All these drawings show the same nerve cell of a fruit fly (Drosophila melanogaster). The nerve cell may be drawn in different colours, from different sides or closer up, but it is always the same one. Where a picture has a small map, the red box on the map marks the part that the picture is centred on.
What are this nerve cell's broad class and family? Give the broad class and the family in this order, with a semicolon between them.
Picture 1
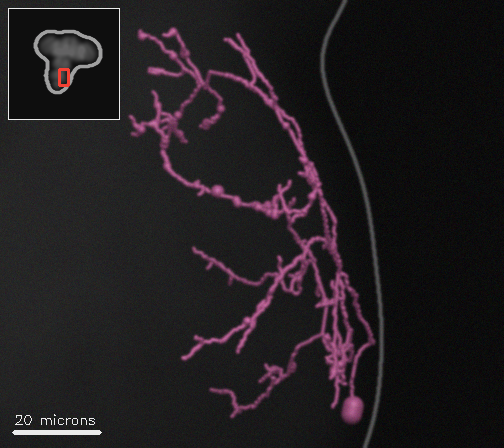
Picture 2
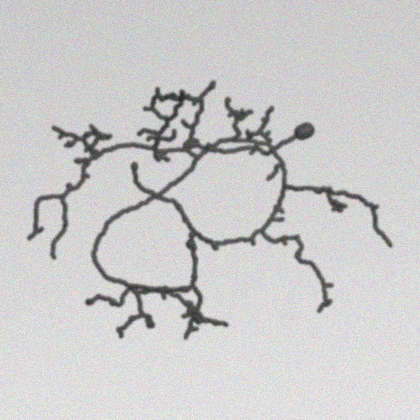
nerve-cord intrinsic neuron; hemilineage 09A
